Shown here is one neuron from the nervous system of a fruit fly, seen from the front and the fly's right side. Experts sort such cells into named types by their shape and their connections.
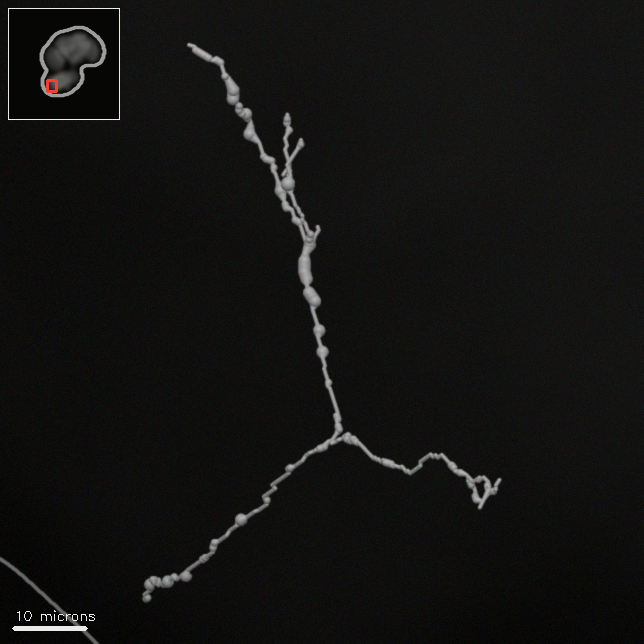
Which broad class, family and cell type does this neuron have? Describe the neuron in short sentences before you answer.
No cell body is drawn. By the scale bar it is about 80 microns tall in this view. It has a dozen or fewer branch ends. It is a sensory neuron entering the nerve cord. The name of its family is class mechanosensory proprioceptive. It is of cell type SNpp50.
